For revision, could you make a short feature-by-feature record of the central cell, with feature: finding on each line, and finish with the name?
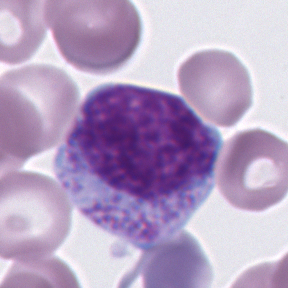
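Outline: angular, with several fairly straight edges
Nucleus: one single mass, no lobes
Chromatin: dark purple, in a mottled, patchy pattern
Cytoplasm: many fine reddish-purple granules
Name: myelocyte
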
